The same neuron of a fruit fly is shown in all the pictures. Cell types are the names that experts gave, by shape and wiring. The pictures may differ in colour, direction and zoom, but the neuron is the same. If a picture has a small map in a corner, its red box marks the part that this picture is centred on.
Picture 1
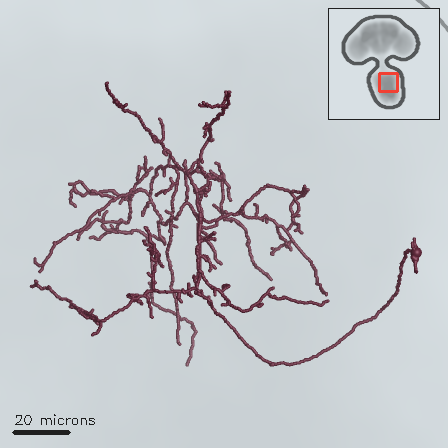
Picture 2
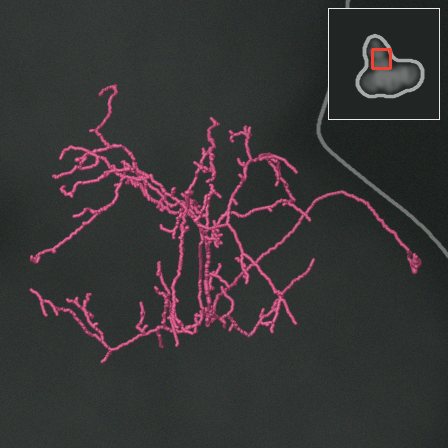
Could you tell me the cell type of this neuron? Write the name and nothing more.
IN11A018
